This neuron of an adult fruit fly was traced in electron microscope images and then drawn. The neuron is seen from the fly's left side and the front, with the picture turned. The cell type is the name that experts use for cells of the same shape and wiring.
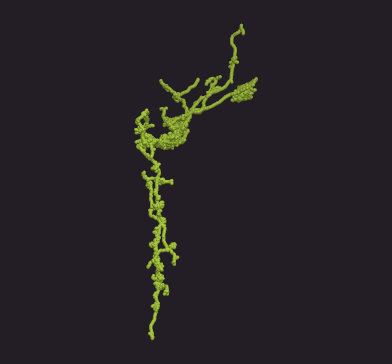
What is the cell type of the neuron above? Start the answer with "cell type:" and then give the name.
cell type: DN1pA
